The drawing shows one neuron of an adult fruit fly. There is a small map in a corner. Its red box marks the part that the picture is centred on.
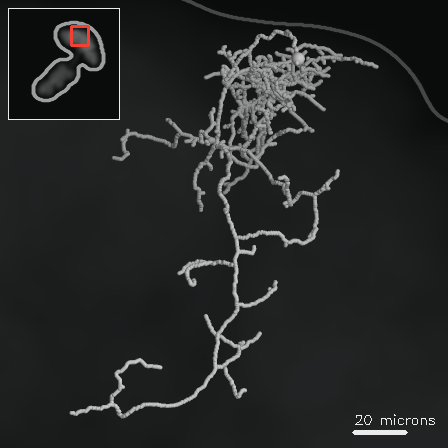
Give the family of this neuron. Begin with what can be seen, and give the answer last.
It is in the brain and does not reach the nerve cord. By the scale bar it is about 150 microns tall in this view. The picture shows dozens of branch ends. Its broad class is central-brain intrinsic neuron. Its family is hemilineage CREa2_ventral.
